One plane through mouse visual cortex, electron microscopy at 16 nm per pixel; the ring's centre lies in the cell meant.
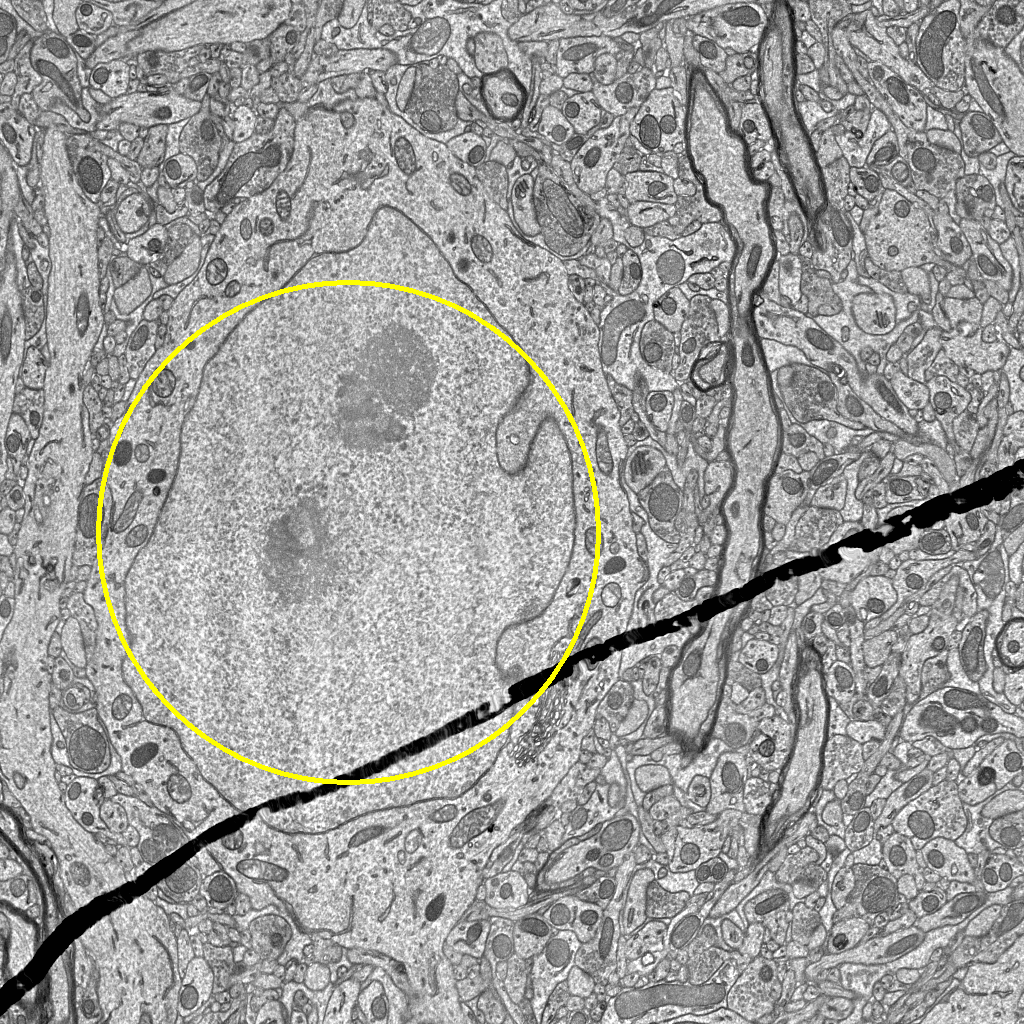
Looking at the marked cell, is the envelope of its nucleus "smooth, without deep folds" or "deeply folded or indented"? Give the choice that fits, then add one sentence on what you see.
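Deeply folded or indented. The nuclear envelope is deeply indented by a narrow fold on the right side.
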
